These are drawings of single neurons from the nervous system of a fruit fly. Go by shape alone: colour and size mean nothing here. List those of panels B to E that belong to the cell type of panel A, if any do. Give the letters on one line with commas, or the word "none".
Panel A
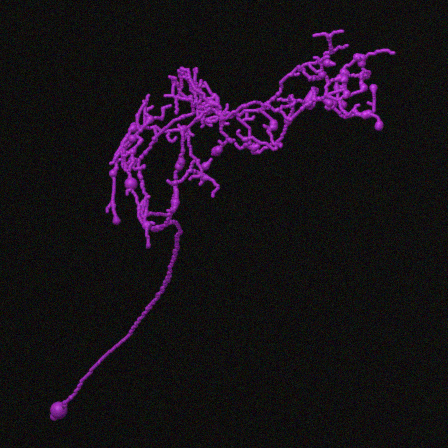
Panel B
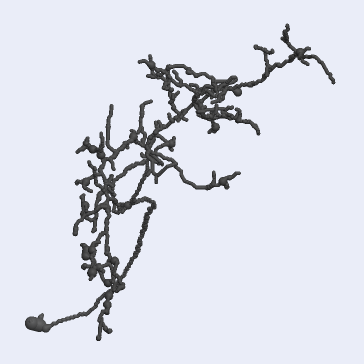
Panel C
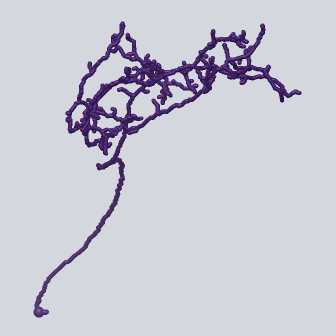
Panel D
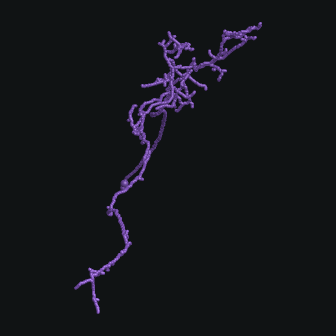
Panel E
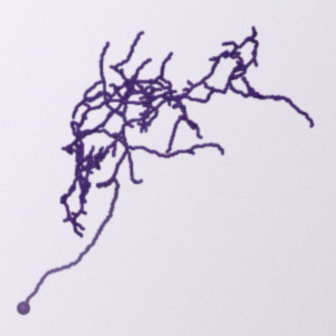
B, C, E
